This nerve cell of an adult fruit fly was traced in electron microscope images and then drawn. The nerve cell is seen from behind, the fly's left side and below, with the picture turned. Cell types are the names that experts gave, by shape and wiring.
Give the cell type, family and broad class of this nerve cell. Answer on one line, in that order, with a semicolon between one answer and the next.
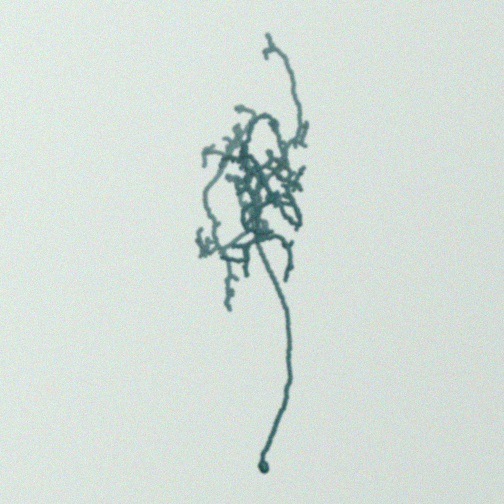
IN12B087; hemilineage 12B; nerve-cord intrinsic neuron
